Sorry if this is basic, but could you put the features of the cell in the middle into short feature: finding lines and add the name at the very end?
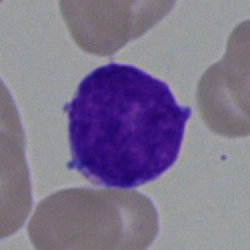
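Outline: roughly round
Nucleus: fills almost the whole cell
Cytoplasm: very scant
Chromatin: dense, dark purple, mottled and clumped
Edges: small blunt projections on left and right
Identification: blast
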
